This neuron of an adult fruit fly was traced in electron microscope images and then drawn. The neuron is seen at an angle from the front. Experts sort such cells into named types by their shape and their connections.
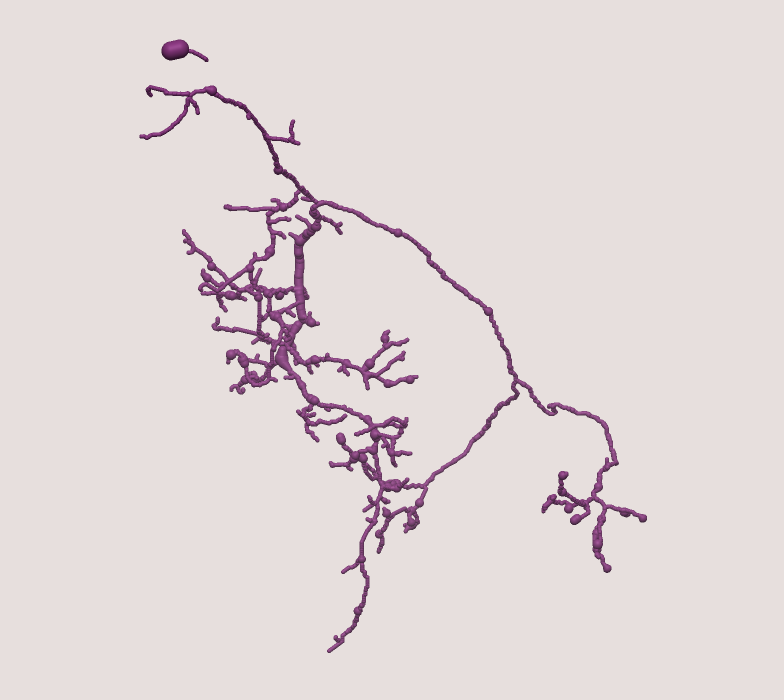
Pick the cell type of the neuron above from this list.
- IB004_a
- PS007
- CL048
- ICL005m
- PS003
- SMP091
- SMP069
ICL005m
